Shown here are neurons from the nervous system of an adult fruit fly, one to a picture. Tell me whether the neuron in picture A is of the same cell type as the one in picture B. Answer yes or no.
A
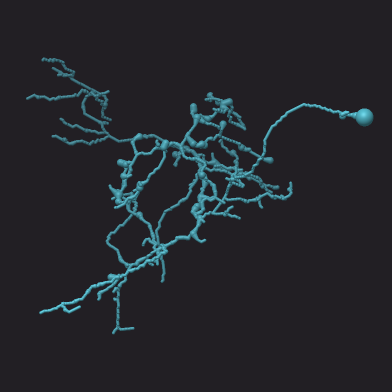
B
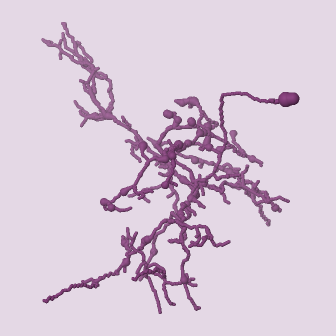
yes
